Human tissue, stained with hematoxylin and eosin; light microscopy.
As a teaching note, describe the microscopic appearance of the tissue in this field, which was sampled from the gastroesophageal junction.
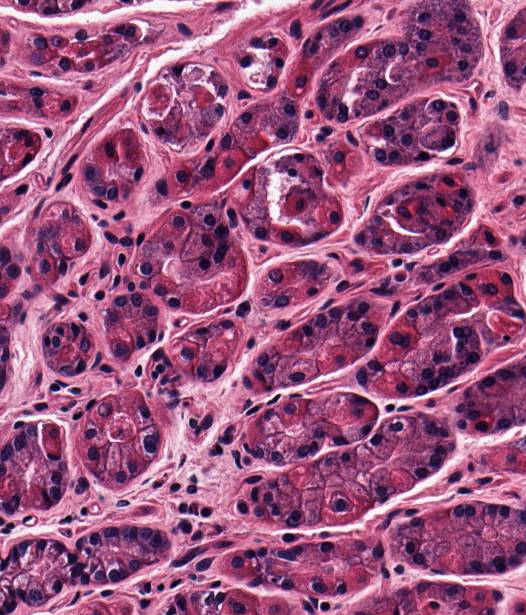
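What you've got is rounded and oval nests of epithelial cells filling the field, with narrow bands of stroma between them. The nest cells are polygonal, with plenty of granular cytoplasm, mostly pink to red, and round dark nuclei, mostly one per cell. The stroma itself is pink fibrous tissue with small dark nuclei scattered through it.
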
